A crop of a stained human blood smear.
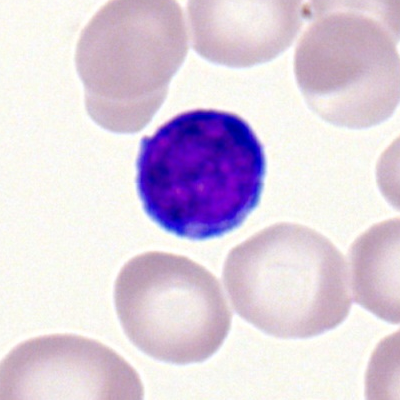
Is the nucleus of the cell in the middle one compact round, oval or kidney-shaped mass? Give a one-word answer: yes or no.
Yes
